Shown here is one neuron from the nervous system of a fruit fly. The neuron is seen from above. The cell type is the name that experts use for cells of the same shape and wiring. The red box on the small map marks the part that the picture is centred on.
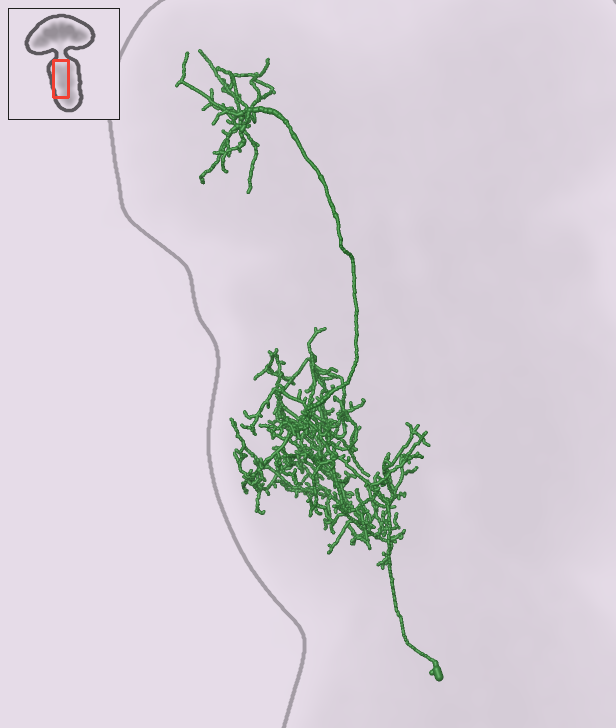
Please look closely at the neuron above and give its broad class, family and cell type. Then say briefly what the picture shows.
This is a nerve-cord intrinsic neuron. The family is hemilineage 03A. Its cell type is IN03A005. It is in the nerve cord and does not reach the brain. The cell body can be seen at the lower right of the picture. Dozens of branch ends can be seen.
